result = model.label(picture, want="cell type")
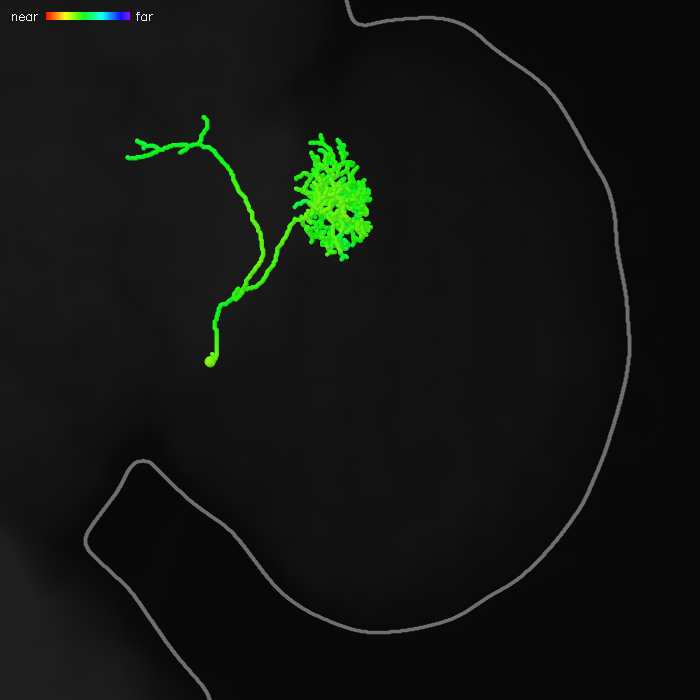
LC20b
